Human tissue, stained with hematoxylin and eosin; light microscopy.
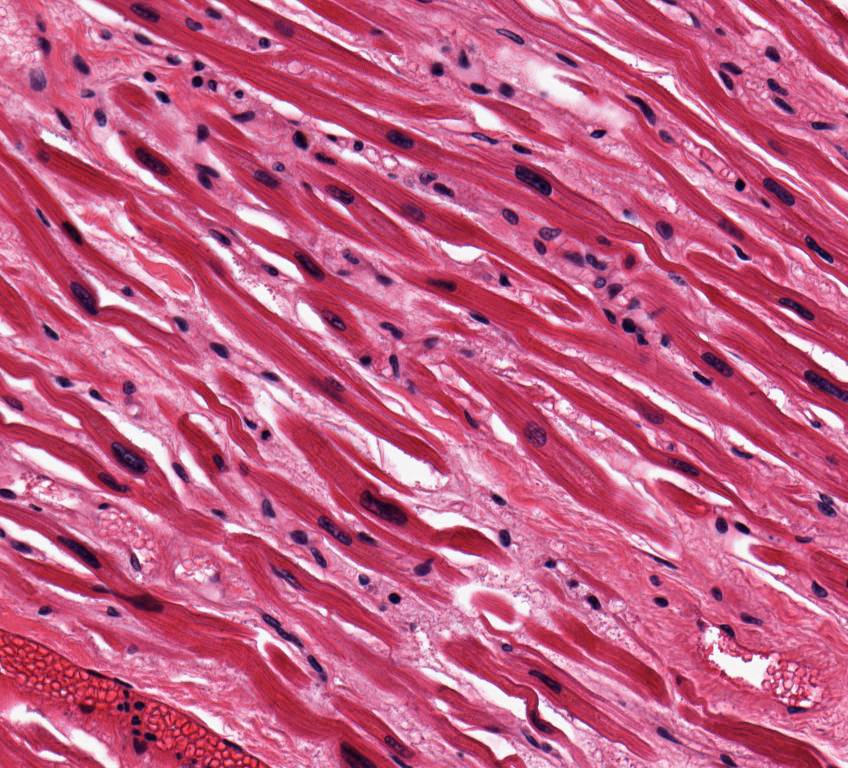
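Atrial appendage of the heart. Each muscle fibre holds a single, central, oval nucleus. Between the fibres lies pale, loose connective tissue with small dark nuclei, and narrow white clefts separate many neighbouring fibres. At the bottom left corner, red blood cells pack a vessel lumen.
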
